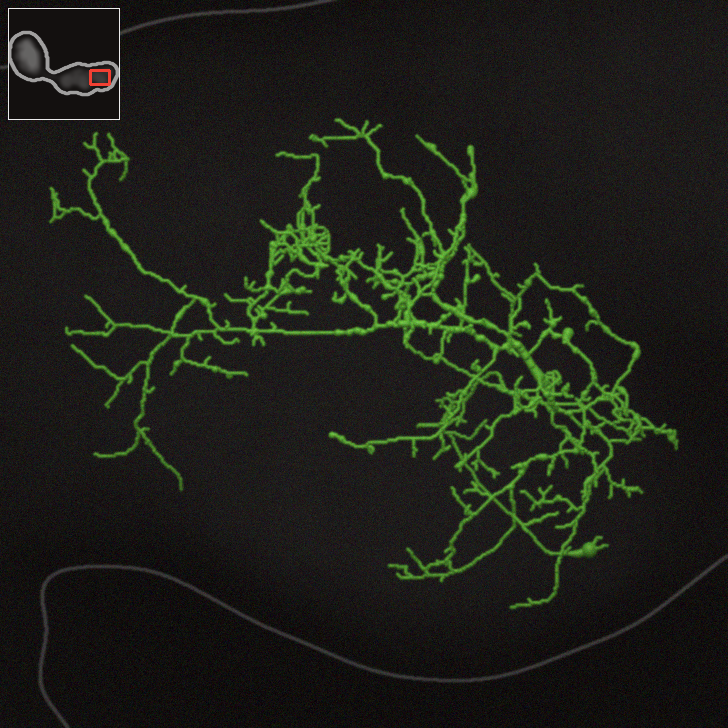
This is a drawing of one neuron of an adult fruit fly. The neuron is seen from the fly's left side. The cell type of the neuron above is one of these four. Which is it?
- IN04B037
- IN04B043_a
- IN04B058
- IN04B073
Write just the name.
IN04B037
